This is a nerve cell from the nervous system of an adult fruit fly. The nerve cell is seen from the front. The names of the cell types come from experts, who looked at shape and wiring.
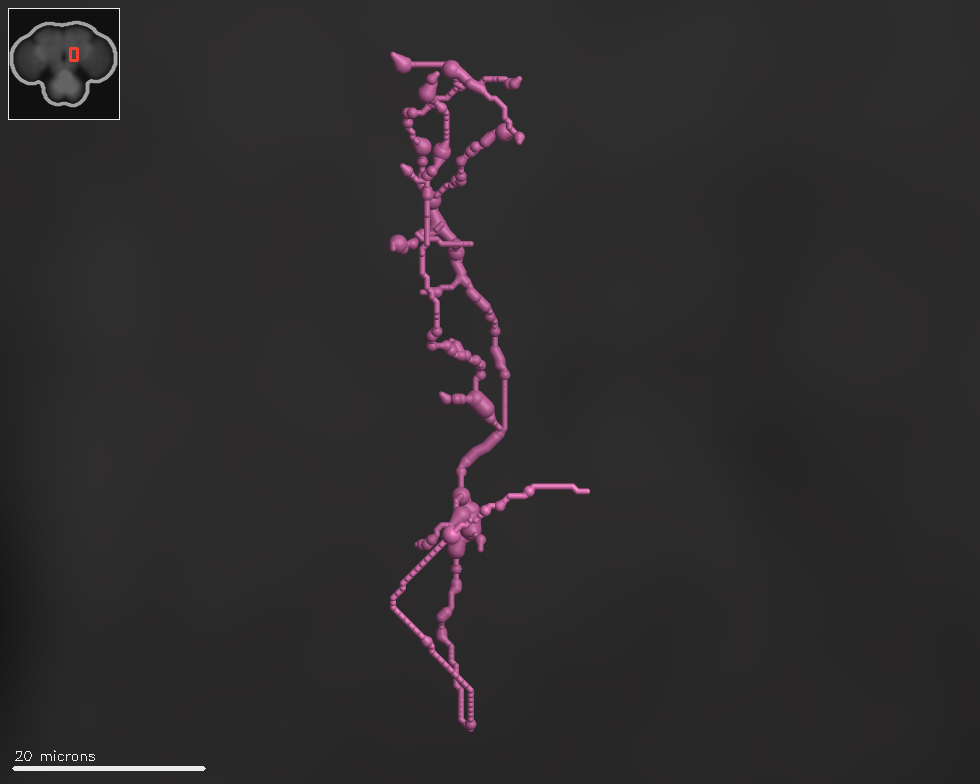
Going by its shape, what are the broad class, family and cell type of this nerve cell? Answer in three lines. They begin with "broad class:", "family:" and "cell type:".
broad class: sensory neuron entering the brain
family: class hygrosensory
cell type: HRN_VP1d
